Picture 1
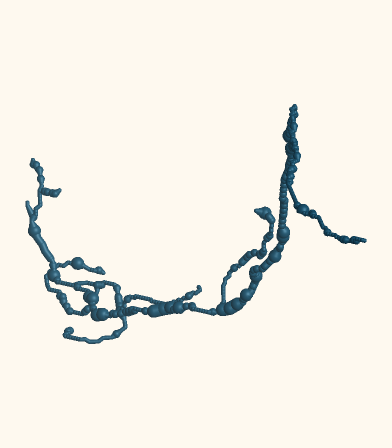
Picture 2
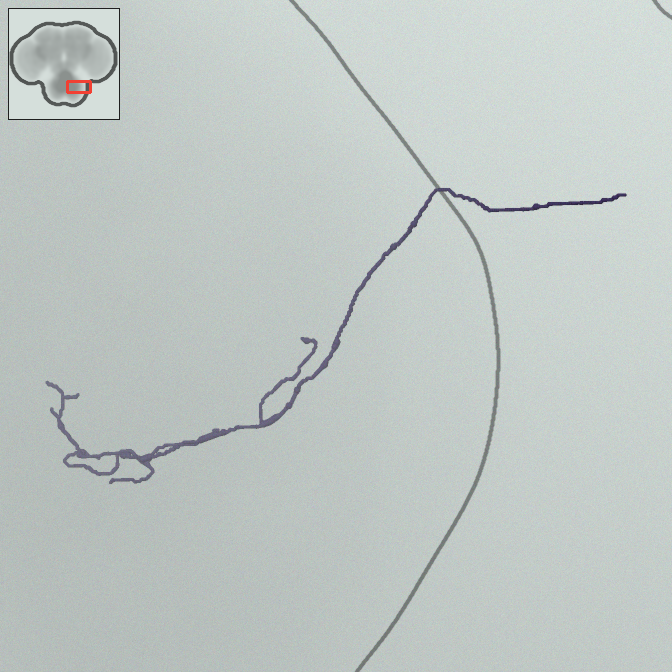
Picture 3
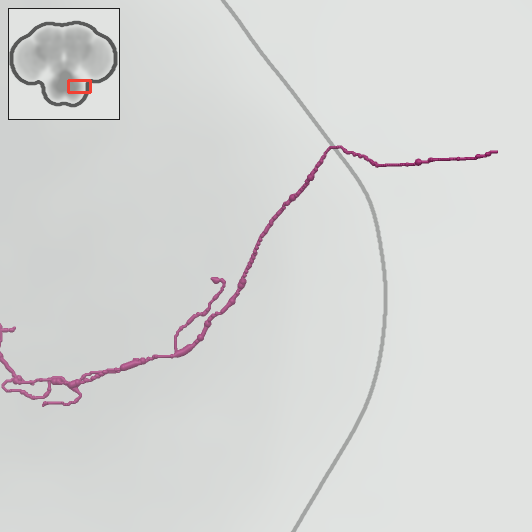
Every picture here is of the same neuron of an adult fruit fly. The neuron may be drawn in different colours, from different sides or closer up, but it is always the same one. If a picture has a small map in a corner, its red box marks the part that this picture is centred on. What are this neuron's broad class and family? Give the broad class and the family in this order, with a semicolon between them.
sensory neuron entering the nerve cord; class gustatory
